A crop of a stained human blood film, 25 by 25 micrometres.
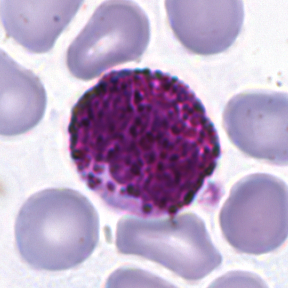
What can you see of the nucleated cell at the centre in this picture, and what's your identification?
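First, granules: coarse and dark purple-black, they crowd the cell. Second, nucleus: the granules lie over it and largely hide its outline. Third, margin: granules reach right to the edge, giving it a beaded look. Finally, a small area of pale lilac cytoplasm with few granules shows at the lower left. The cell is a basophil.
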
